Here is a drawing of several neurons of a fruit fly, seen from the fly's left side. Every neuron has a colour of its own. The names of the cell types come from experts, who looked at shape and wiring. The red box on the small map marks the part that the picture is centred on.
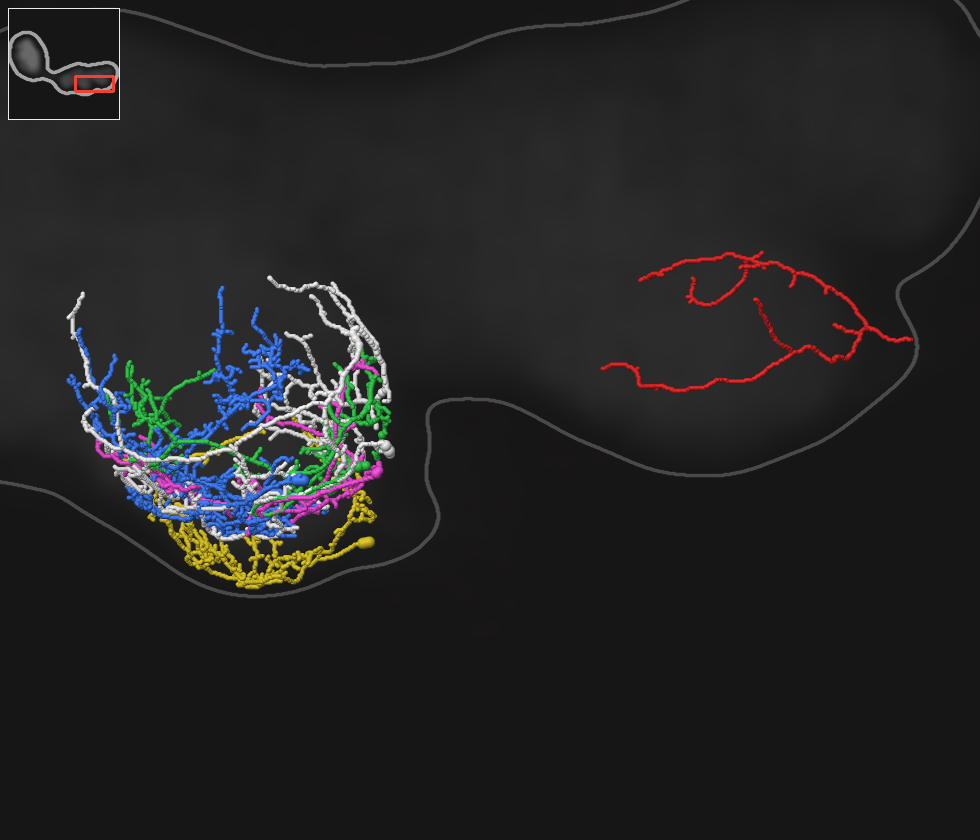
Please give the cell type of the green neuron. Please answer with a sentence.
The cell type is IN13A064.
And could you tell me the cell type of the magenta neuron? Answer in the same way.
The cell type is IN13A072.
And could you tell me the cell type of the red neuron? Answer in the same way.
The cell type is SNpp48.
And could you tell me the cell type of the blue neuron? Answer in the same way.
The cell type is IN13A054.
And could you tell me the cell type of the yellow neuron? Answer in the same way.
The cell type is IN01B037_a.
